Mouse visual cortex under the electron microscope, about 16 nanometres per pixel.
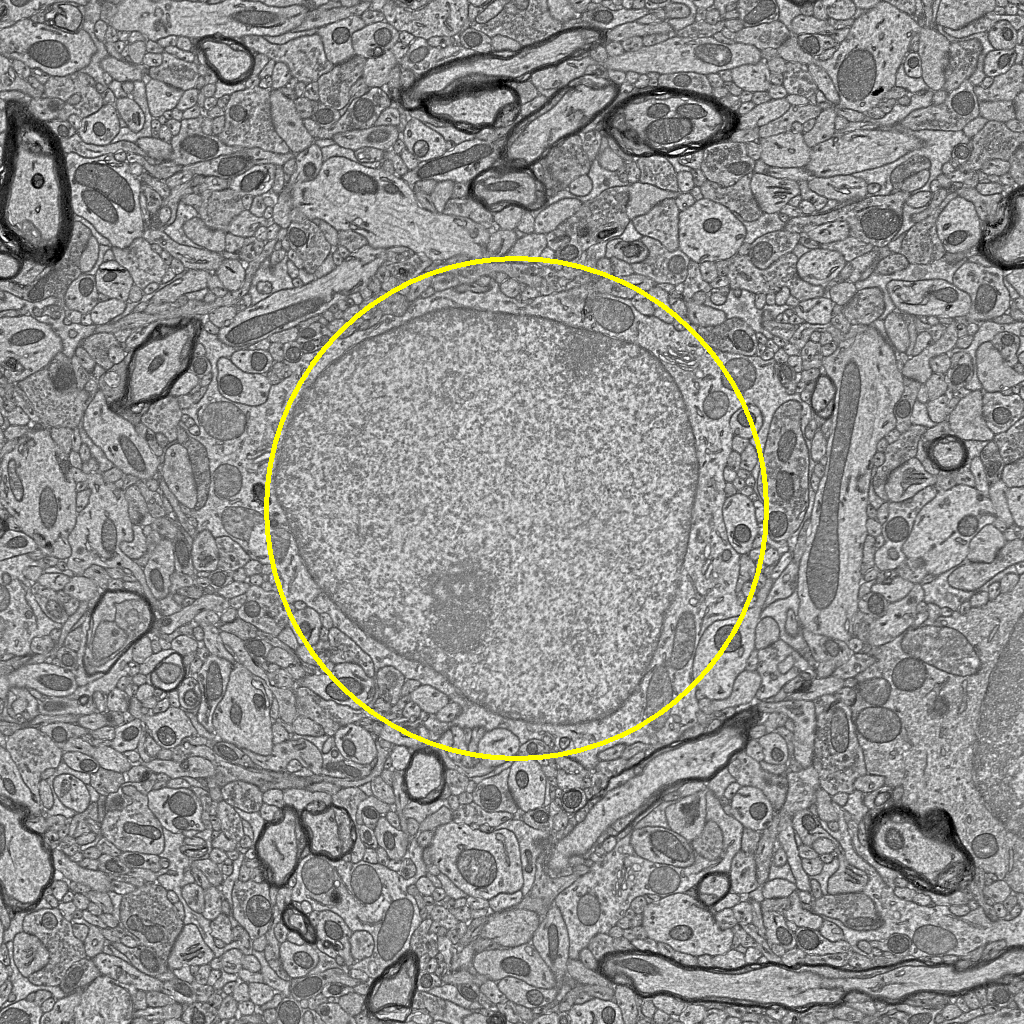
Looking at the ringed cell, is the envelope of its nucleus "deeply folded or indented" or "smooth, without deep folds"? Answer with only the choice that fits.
Smooth, without deep folds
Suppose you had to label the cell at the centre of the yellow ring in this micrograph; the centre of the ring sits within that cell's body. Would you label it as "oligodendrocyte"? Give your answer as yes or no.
No, I would label it as another kind.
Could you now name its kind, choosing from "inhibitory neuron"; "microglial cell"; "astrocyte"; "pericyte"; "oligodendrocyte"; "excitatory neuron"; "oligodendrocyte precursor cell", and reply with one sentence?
Instead, the picture shows an astrocyte at the centre of the ring.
